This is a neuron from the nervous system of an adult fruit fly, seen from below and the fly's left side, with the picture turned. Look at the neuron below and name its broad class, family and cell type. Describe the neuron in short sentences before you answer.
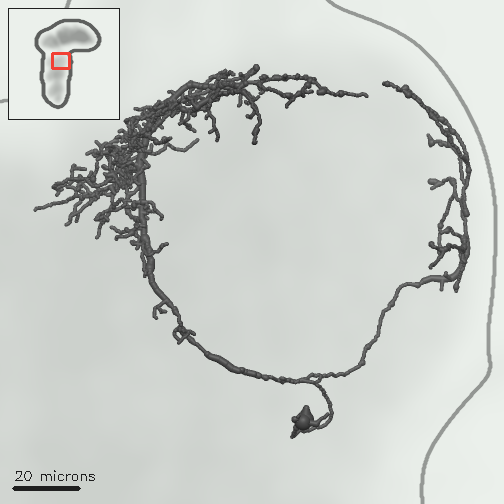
Its cell body lies at the bottom of the picture. From left to right in the picture it spans about 140 microns. Dozens of branch ends can be seen. Its broad class is nerve-cord intrinsic neuron. Its family is hemilineage 03A. The cell type is IN03A024.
